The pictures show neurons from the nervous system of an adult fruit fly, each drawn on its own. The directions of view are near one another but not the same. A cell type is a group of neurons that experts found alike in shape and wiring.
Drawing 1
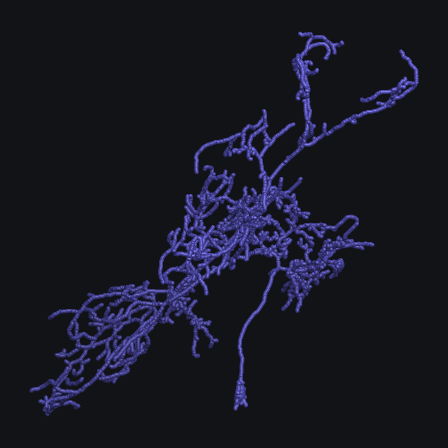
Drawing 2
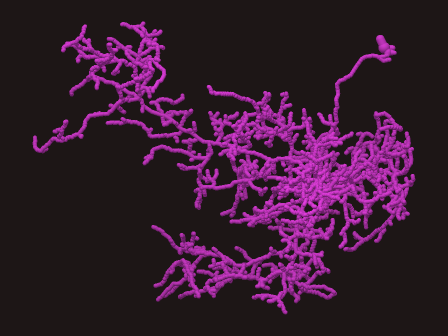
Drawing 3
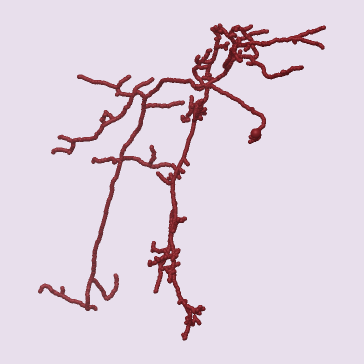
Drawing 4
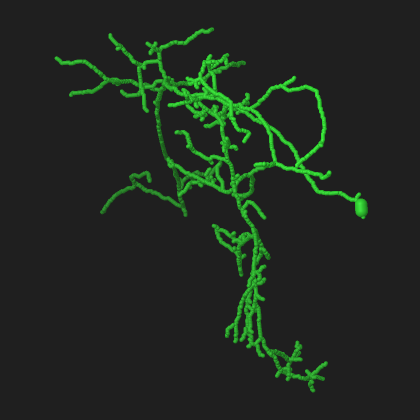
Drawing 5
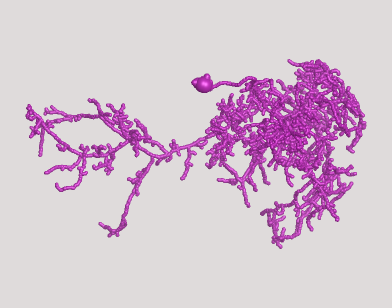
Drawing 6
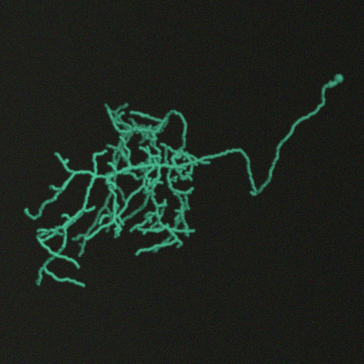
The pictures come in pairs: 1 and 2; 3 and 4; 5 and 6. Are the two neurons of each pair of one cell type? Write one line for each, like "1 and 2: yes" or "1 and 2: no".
1 and 2: no
3 and 4: yes
5 and 6: no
